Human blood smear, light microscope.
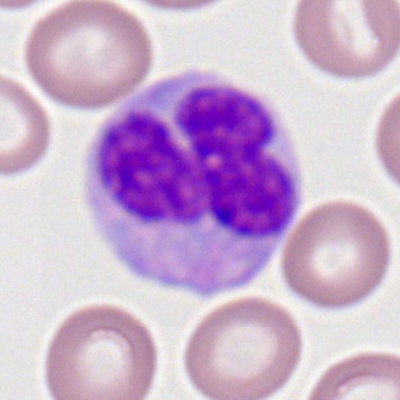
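Monocyte, the central cell in this stained human blood smear. Its nucleus sits in the upper part of the cell, which leaves a wider band of cytoplasm underneath. I can see no nucleoli in the nucleus. The cytoplasm looks pale lilac, and I find no coarse granules in it.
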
